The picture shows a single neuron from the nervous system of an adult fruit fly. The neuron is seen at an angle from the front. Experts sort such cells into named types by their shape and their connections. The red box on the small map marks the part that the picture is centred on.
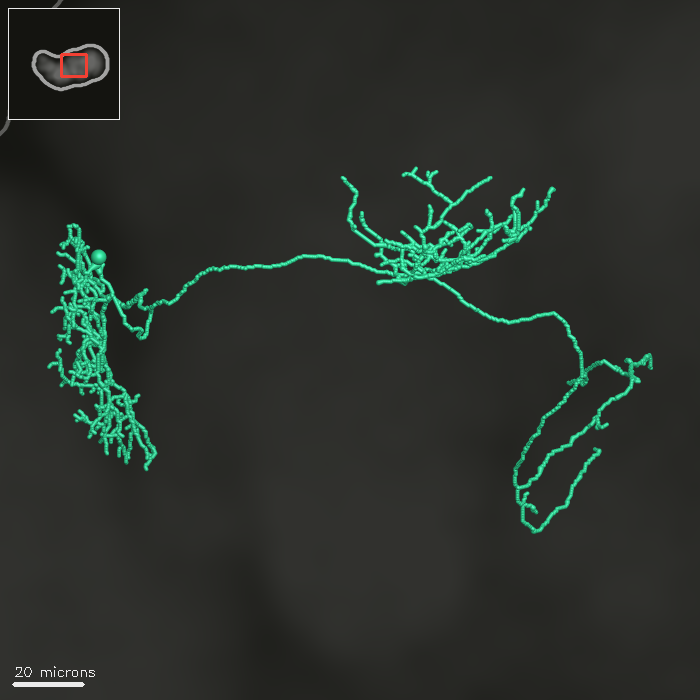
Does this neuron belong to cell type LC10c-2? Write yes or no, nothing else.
no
